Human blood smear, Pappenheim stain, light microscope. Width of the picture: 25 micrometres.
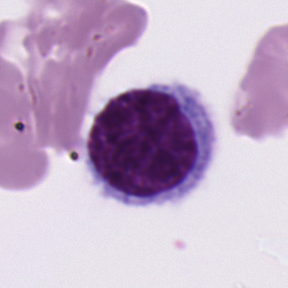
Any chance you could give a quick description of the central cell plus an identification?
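On examination, the nucleus is placed off-centre toward the left, so the cytoplasm is widest on the right side. That cytoplasm forms only a narrow rim around the nucleus, and no vacuoles are seen in it. No nucleolus can be seen within the nucleus. The cell is a hairy cell.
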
